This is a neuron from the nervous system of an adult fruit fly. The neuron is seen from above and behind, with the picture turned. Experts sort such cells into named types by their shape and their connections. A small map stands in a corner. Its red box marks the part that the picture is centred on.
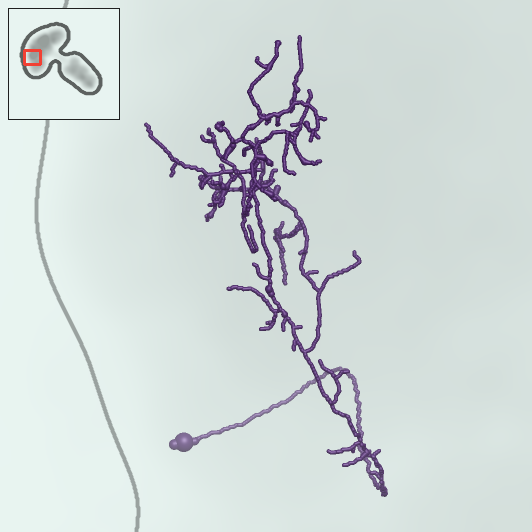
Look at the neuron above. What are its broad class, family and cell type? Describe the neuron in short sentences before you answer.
It lies in the brain. The picture shows dozens of branch ends. It is a central-brain intrinsic neuron. The family is hemilineage LHa3. It is of cell type CB1333.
